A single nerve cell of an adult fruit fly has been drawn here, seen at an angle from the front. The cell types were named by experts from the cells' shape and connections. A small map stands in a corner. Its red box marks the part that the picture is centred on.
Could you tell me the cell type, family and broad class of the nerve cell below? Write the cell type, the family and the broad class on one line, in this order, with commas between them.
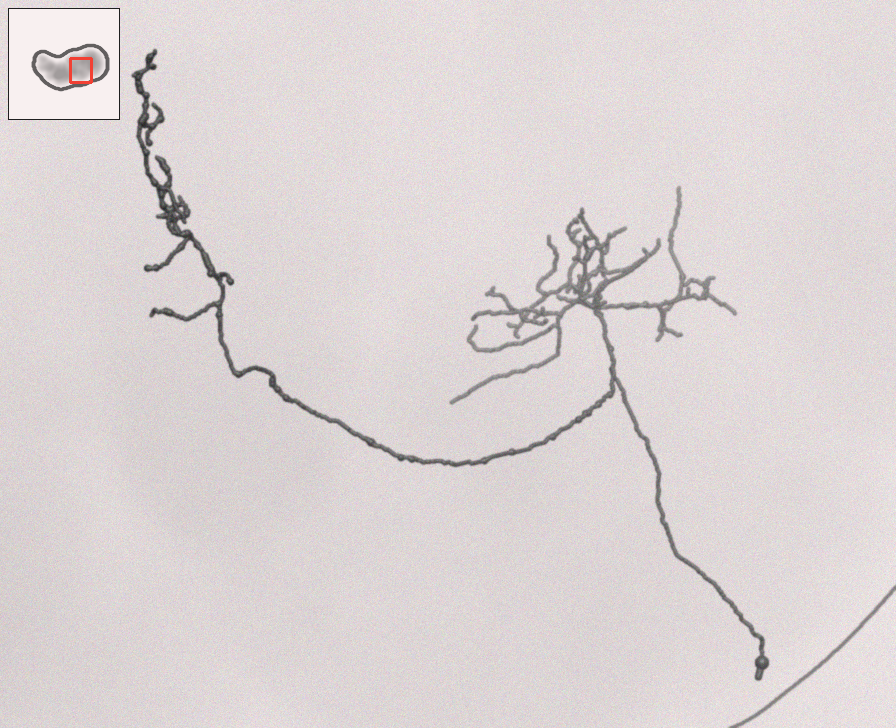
GNG616, hemilineage MX7, central-brain intrinsic neuron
